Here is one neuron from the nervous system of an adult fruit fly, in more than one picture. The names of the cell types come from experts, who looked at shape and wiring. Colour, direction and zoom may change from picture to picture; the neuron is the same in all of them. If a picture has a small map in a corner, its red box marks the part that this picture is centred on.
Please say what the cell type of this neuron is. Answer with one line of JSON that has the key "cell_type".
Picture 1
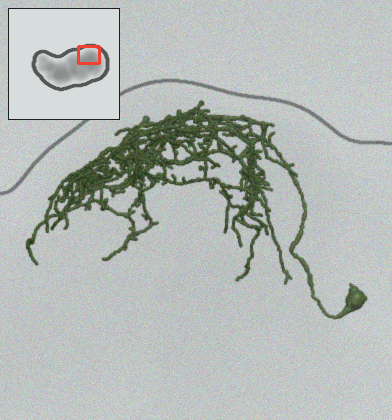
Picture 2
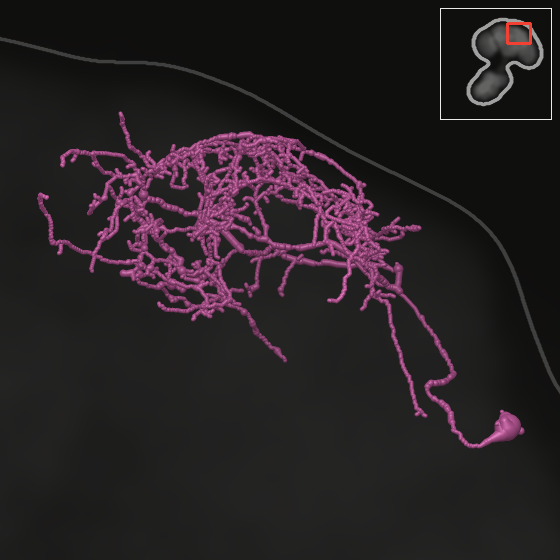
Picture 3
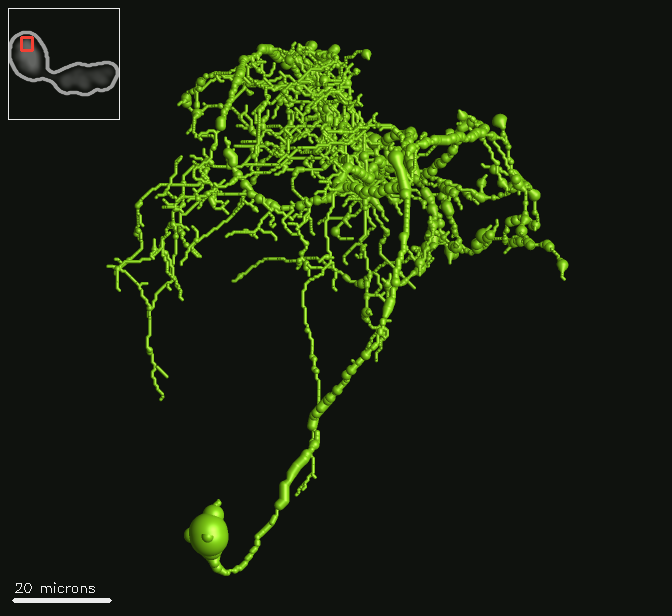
{"cell_type": "SLP068"}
